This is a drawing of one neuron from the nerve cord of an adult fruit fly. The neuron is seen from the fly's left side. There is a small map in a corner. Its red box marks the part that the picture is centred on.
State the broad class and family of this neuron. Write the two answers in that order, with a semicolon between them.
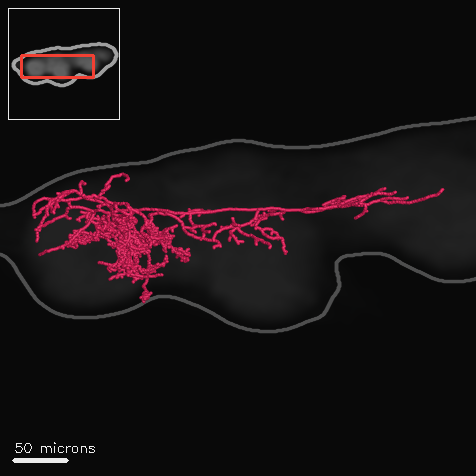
nerve-cord intrinsic neuron; hemilineage 06B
